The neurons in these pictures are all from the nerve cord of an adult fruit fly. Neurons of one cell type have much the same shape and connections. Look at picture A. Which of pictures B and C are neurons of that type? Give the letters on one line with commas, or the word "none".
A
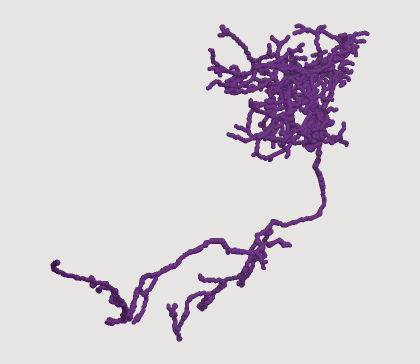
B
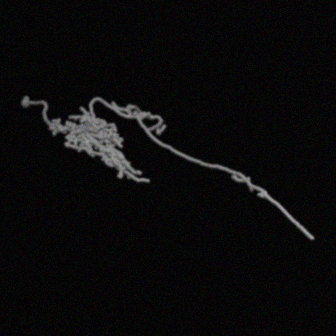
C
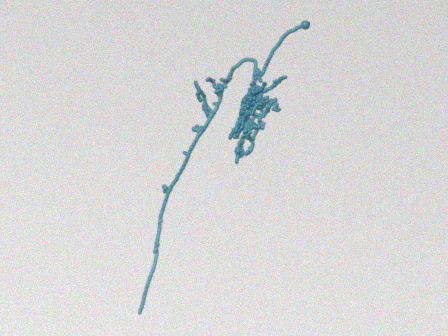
B, C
